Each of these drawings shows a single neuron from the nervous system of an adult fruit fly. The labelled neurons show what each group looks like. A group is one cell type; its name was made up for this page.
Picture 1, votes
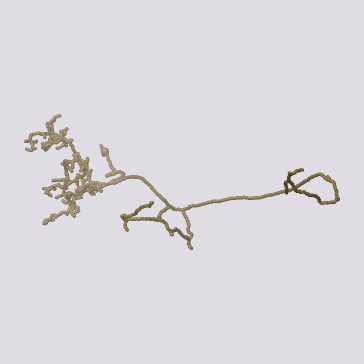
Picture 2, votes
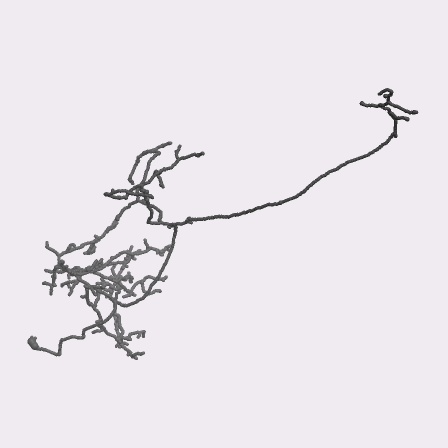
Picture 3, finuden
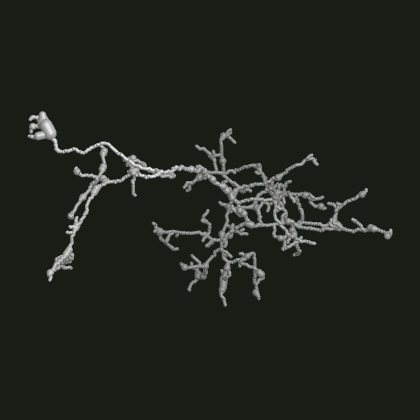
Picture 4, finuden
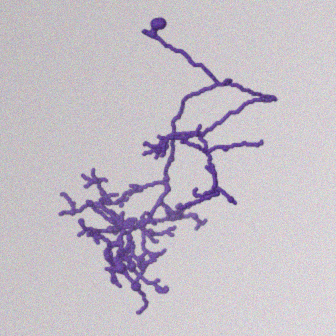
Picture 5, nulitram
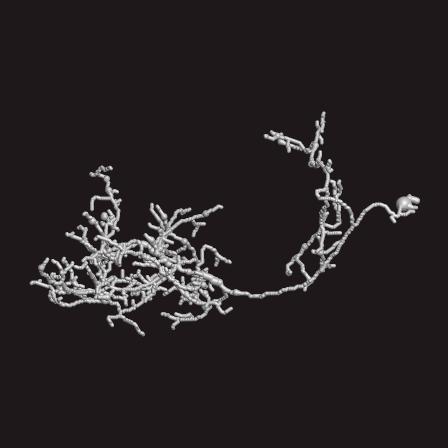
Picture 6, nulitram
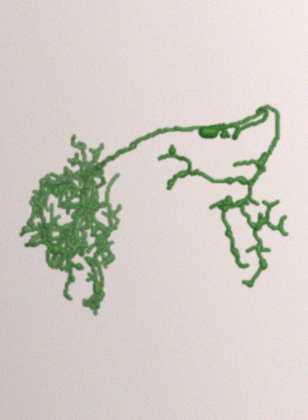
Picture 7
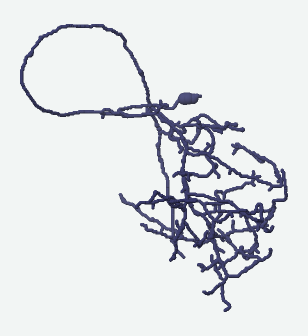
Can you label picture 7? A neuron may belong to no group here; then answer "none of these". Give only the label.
none of these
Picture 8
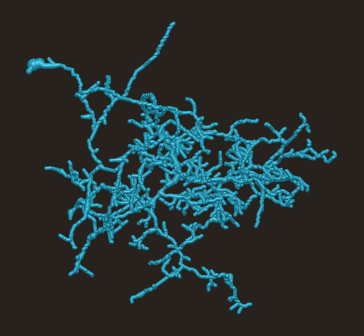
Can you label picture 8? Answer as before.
nulitram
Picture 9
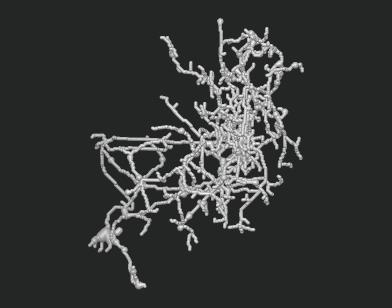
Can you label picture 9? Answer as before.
nulitram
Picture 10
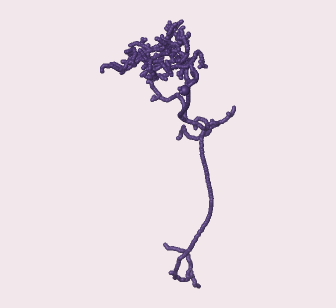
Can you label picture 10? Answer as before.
votes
